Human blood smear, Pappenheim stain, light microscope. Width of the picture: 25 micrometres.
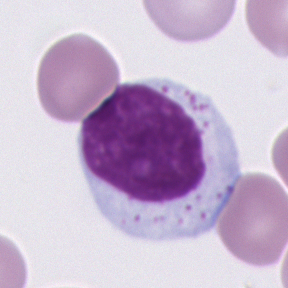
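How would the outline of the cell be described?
Roughly round, with a smooth edge.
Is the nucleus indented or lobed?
No; it is oval, with neither indentation nor lobes.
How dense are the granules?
Sparse enough to be counted one by one.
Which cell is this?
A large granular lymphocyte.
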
